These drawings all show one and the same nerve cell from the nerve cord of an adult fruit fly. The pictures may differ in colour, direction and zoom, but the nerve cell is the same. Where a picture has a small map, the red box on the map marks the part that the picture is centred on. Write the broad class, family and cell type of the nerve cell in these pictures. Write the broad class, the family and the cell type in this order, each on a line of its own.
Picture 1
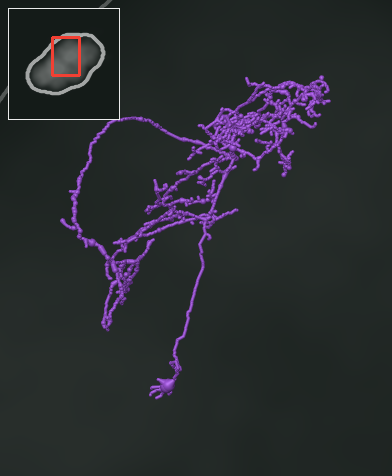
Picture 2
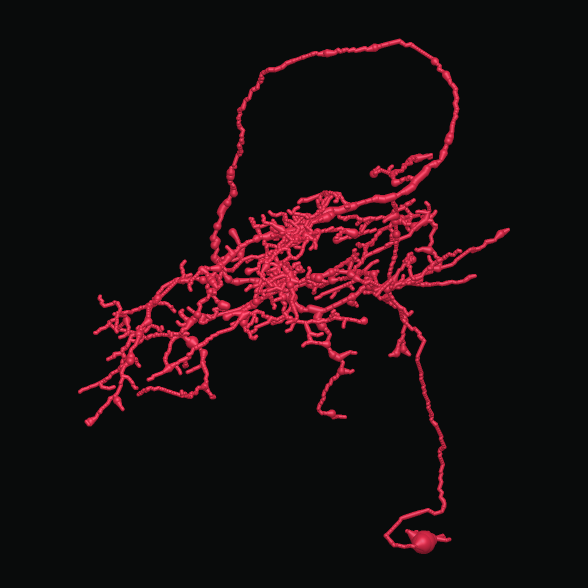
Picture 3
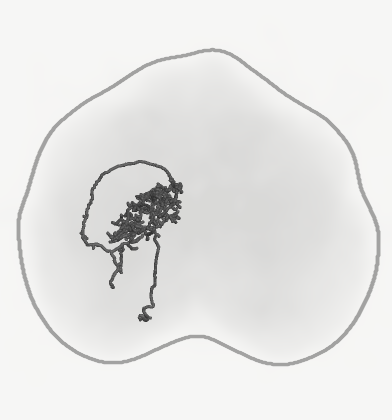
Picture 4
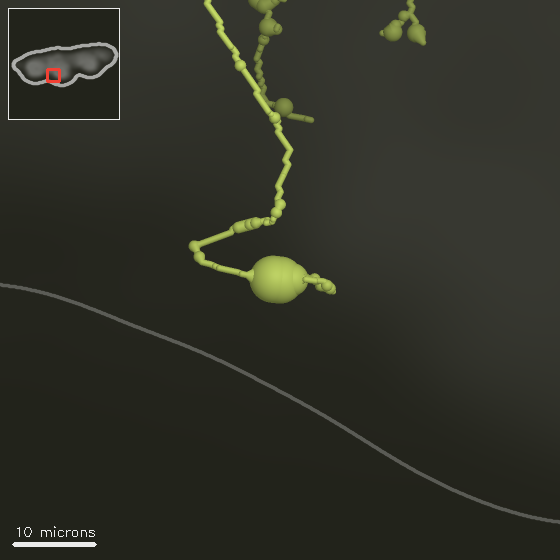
nerve-cord intrinsic neuron
hemilineage 02A
IN02A041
